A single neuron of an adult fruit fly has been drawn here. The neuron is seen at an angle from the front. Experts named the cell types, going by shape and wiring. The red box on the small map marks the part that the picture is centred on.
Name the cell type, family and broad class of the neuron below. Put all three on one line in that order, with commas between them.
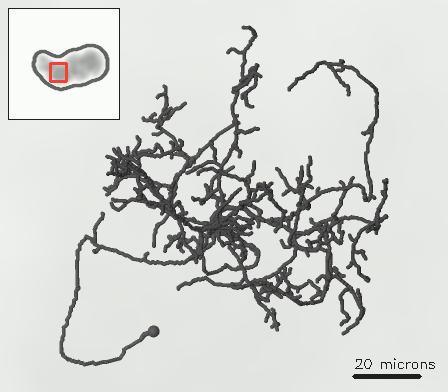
IN20A.22A009, hemilineage 20A.22A, nerve-cord intrinsic neuron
